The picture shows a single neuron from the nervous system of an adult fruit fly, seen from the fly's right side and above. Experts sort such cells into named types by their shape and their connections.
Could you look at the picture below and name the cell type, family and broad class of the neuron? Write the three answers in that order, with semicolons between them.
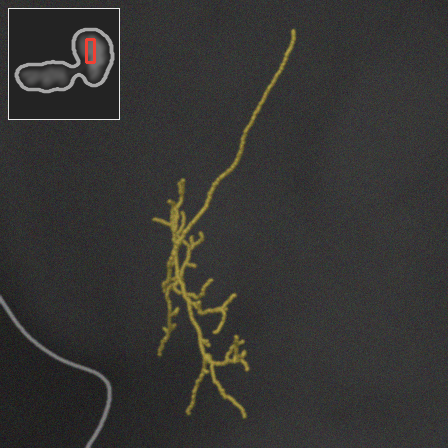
OCG03; OCG; visual projection neuron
